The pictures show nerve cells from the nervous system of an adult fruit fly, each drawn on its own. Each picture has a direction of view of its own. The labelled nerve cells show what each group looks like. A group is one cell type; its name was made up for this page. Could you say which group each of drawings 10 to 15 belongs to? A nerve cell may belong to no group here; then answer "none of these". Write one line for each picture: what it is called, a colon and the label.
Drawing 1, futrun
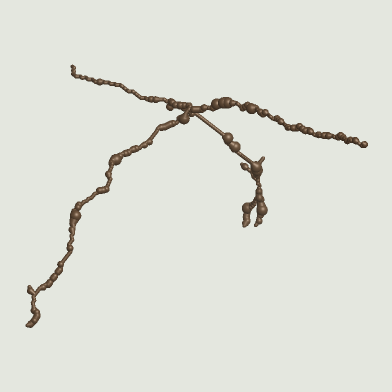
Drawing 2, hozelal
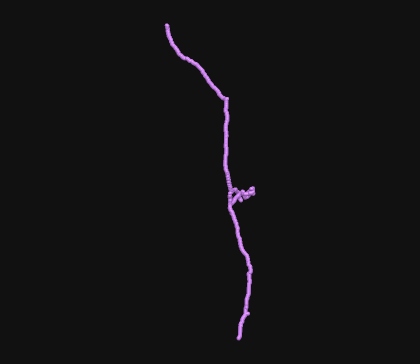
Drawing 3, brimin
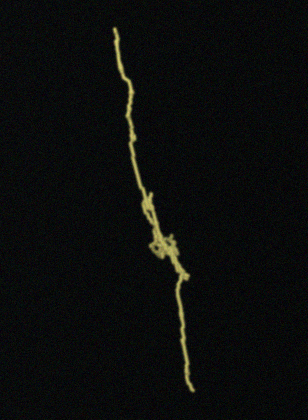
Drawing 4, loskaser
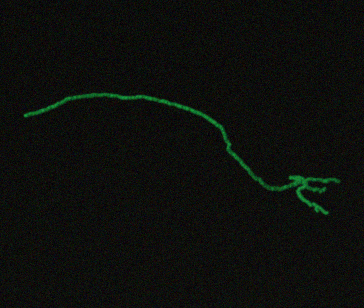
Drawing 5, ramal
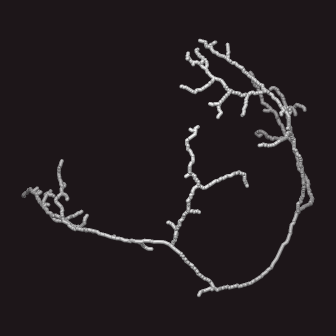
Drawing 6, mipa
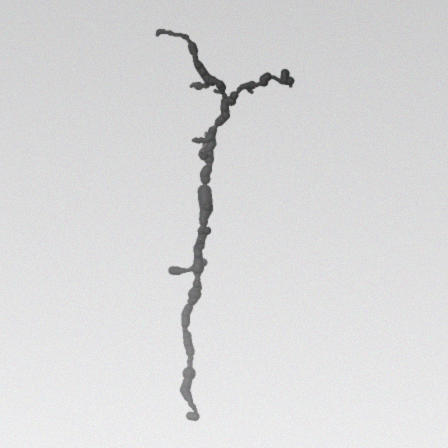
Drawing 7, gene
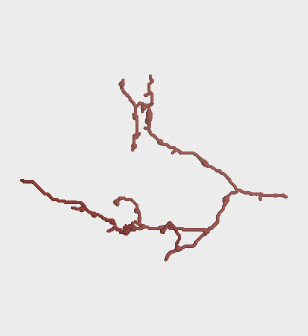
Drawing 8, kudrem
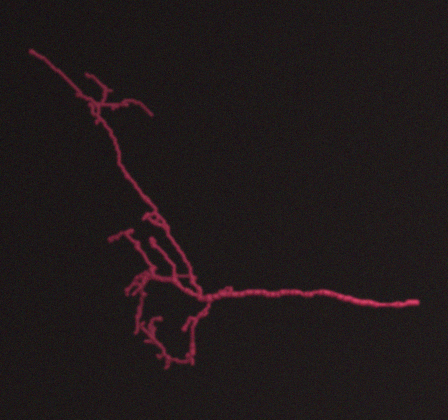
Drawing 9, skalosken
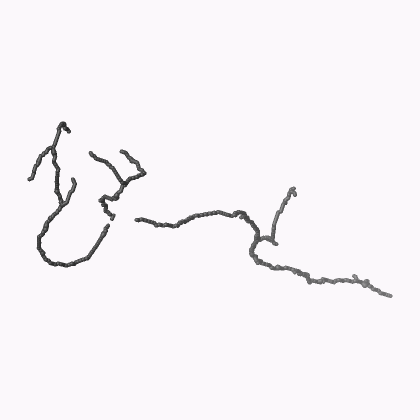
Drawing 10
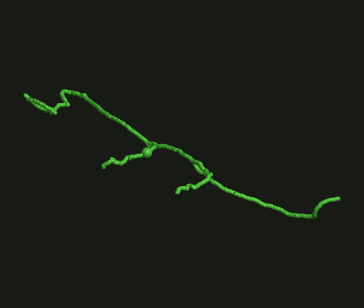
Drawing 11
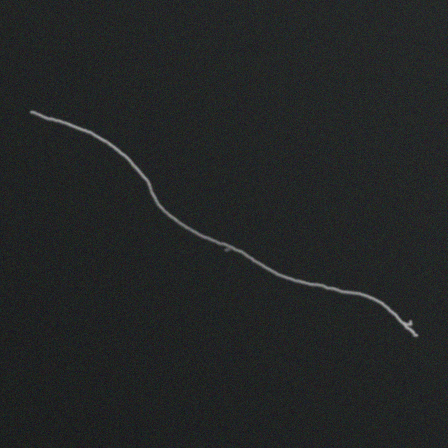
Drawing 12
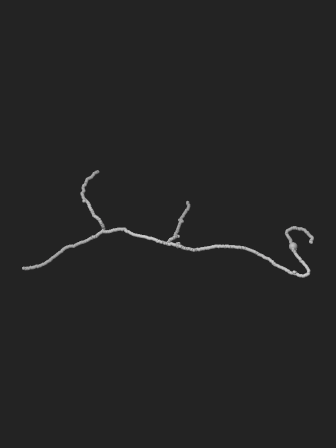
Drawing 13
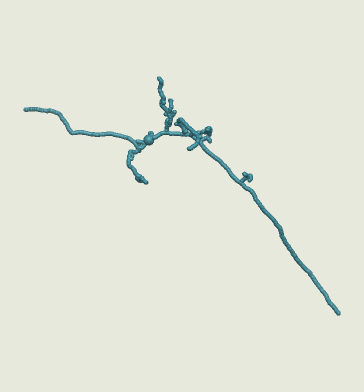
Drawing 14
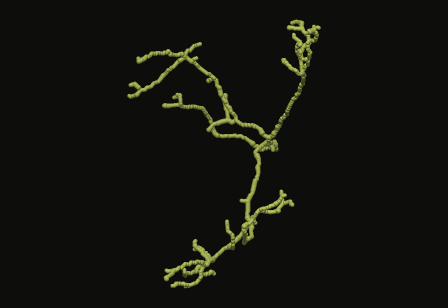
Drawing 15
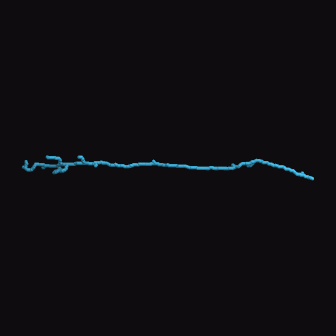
10: hozelal
11: none of these
12: hozelal
13: none of these
14: futrun
15: none of these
